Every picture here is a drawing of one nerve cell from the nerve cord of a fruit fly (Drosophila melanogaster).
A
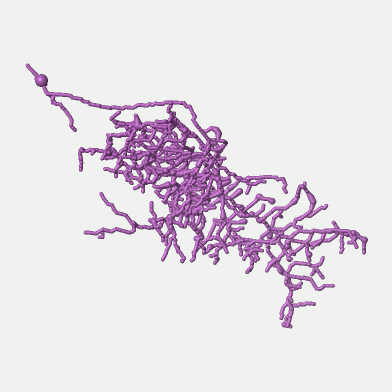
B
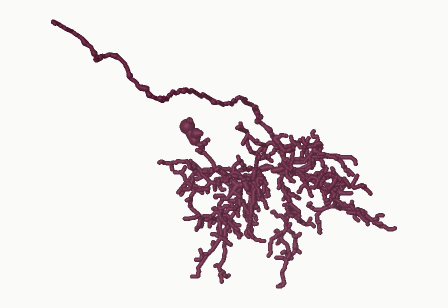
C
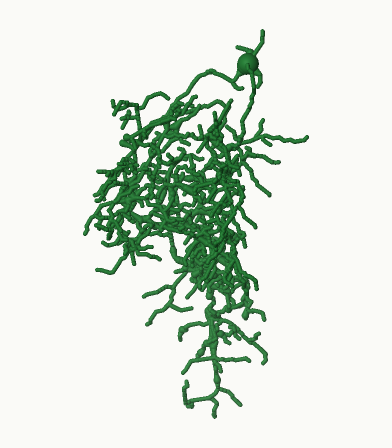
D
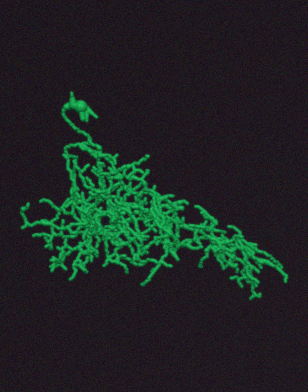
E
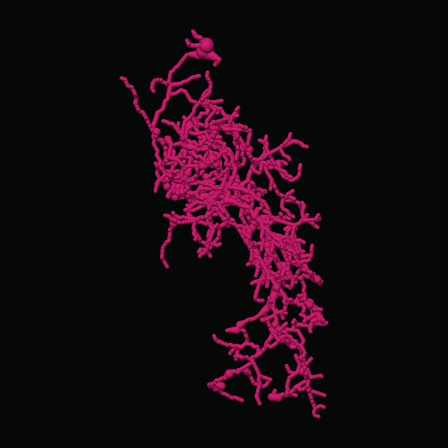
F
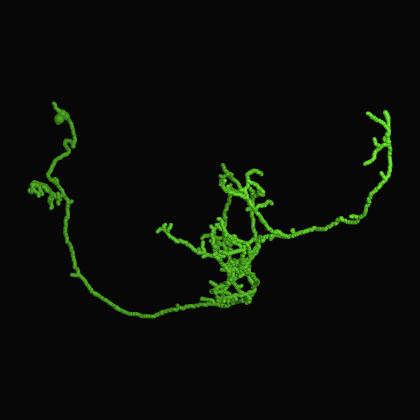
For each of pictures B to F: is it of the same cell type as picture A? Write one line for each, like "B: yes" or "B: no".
B: yes
C: yes
D: yes
E: yes
F: no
